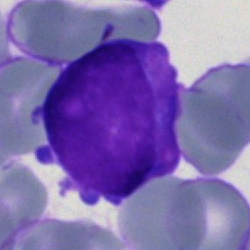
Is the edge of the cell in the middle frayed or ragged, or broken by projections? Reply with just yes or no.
Yes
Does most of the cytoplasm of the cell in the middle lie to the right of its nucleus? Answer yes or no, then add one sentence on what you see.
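Yes. A scant rim of cytoplasm is seen mainly along the right side of the cell.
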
